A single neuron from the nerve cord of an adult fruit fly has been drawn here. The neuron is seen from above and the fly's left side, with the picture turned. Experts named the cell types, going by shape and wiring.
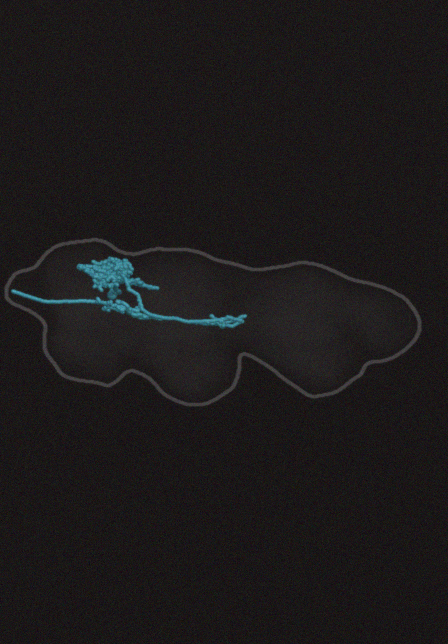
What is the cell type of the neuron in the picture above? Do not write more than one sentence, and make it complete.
This particular neuron has the cell type AN06A017.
